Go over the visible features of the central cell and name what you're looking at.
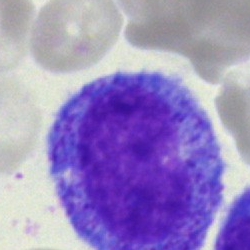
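Start with the outline: roughly round, with a slightly ragged edge. Now the chromatin, which is finely granular and deep purple. The cytoplasm takes a deep blue stain, and on the right side of the nucleus you can see a paler zone within it. This cell is a promyelocyte.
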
